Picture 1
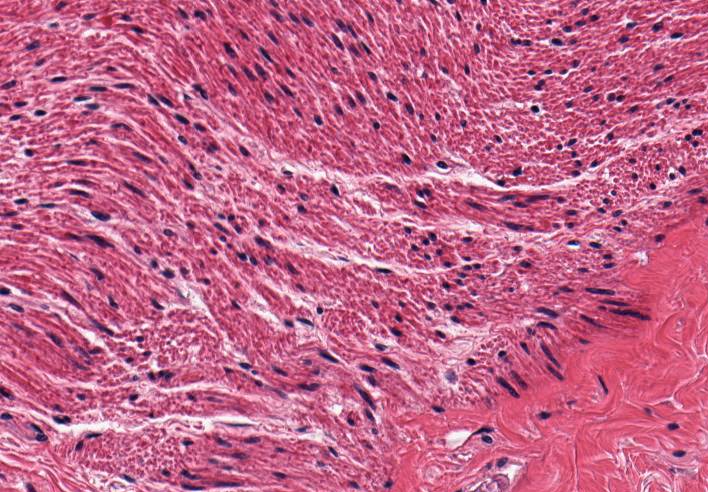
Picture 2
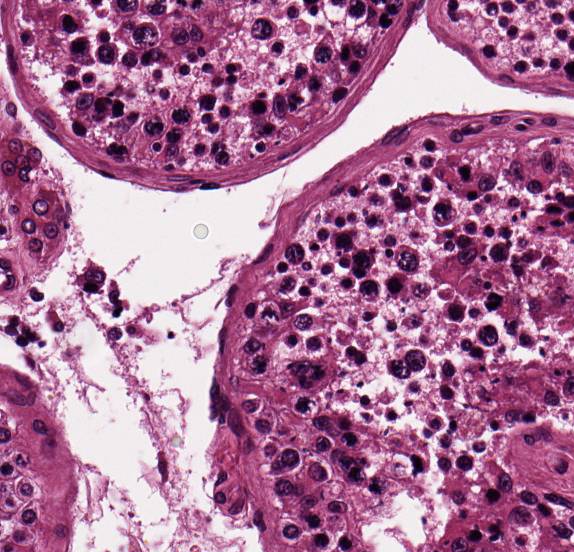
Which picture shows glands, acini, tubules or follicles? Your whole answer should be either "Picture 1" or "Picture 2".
Picture 2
